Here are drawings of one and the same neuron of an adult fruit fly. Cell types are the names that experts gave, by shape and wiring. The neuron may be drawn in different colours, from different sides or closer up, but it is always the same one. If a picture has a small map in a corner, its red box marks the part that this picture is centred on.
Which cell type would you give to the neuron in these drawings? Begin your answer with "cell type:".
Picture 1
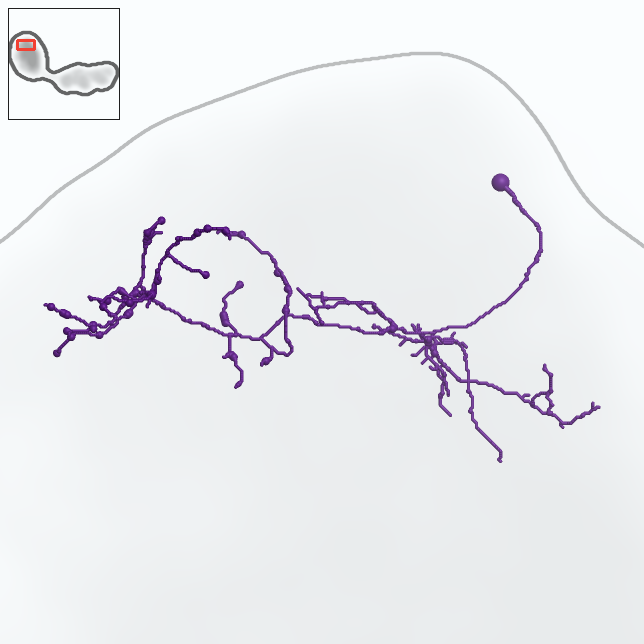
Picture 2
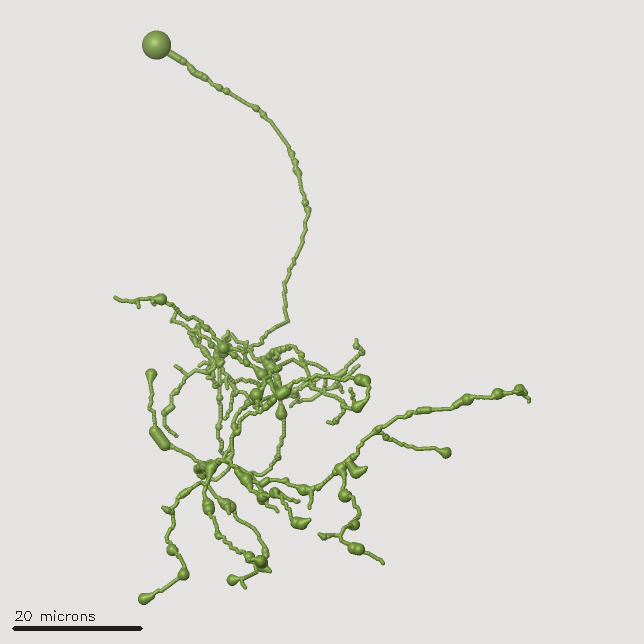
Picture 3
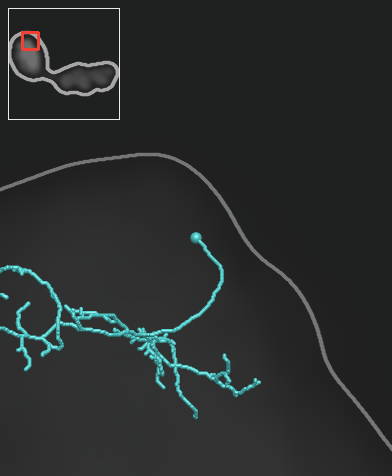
cell type: SMP210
